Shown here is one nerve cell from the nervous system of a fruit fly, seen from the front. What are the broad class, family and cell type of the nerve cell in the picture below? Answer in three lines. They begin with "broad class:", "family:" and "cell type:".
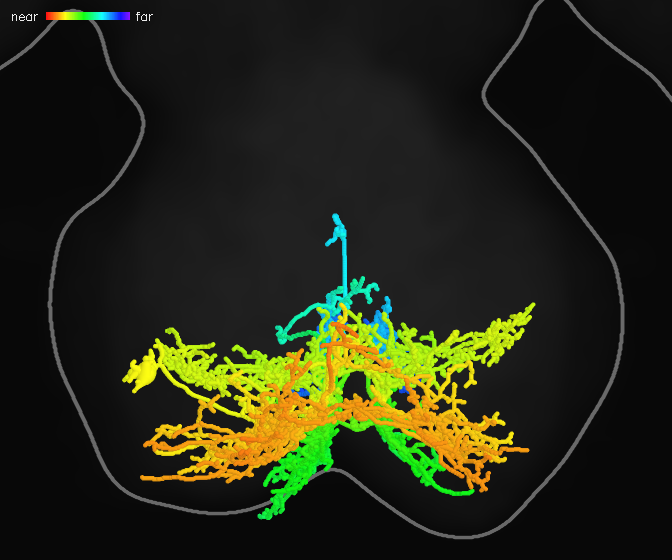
broad class: nerve-cord intrinsic neuron
family: hemilineage 05B
cell type: IN05B002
